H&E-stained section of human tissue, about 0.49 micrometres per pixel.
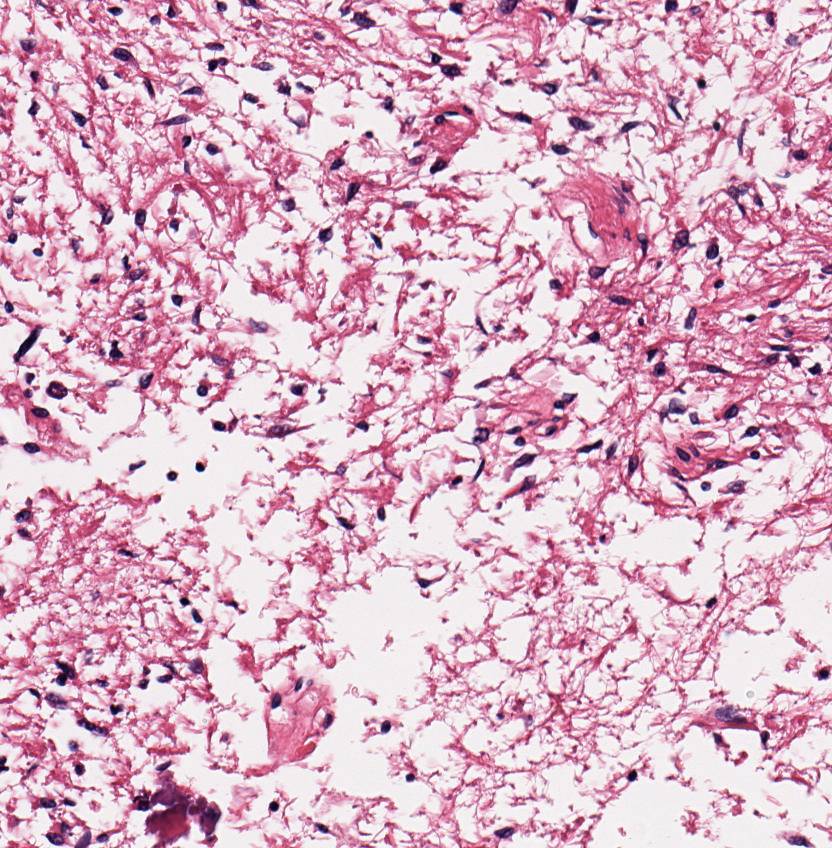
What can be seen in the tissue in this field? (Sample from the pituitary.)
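The field is a loose, unorganised meshwork of fine pink fibrils with many small clear spaces. Wavy fibrils run in no single direction. Small dark oval to elongated nuclei lie singly. Larger cells with abundant pink cytoplasm lie upper right, right centre and near lower left.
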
